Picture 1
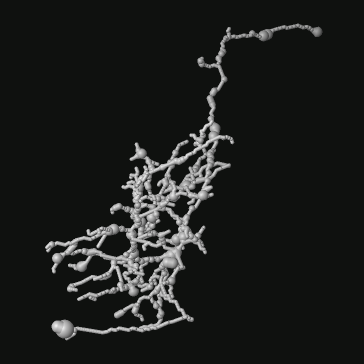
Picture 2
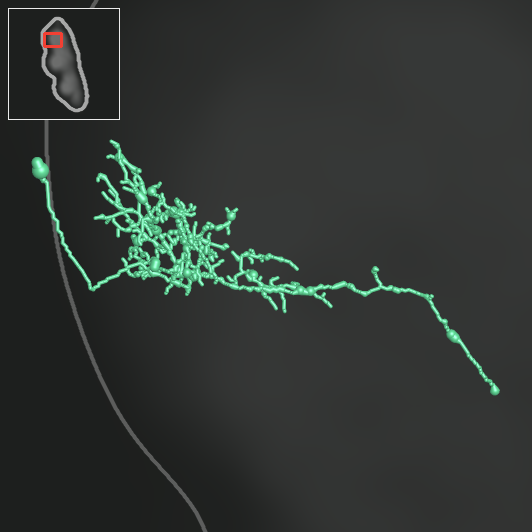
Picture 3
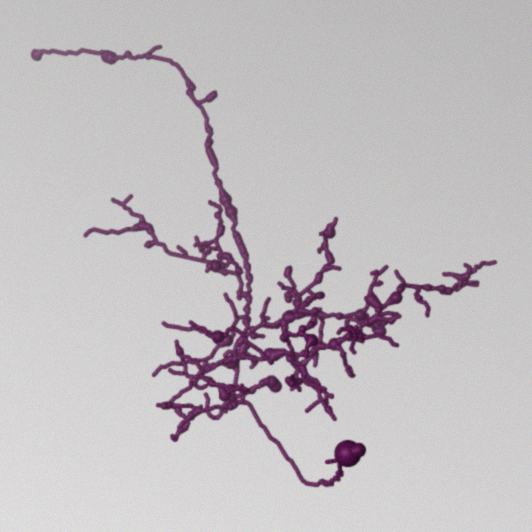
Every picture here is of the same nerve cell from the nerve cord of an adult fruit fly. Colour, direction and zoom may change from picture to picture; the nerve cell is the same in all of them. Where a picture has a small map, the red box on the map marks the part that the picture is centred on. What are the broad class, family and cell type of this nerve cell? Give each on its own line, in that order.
nerve-cord intrinsic neuron
hemilineage 01B
IN01B082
